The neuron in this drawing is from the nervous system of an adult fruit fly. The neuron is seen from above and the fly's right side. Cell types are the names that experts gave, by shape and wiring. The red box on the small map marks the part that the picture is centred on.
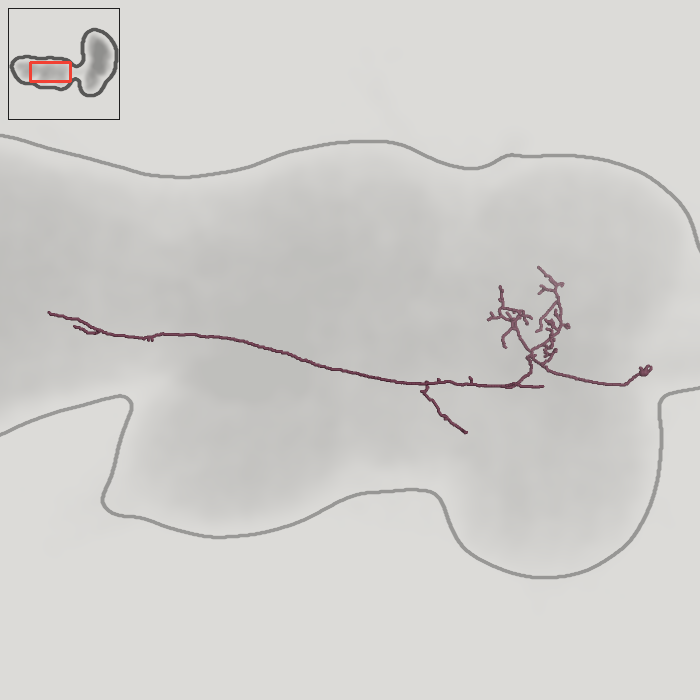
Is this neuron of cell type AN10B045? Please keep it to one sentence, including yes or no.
No, to cell type AN10B045 this neuron does not belong, but to another.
